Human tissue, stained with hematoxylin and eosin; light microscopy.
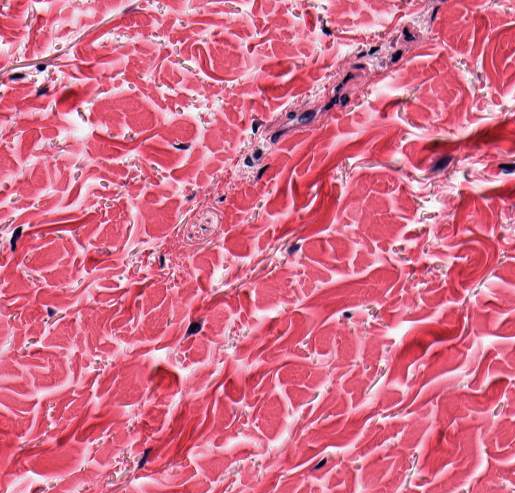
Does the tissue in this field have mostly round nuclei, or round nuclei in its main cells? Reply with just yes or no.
No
